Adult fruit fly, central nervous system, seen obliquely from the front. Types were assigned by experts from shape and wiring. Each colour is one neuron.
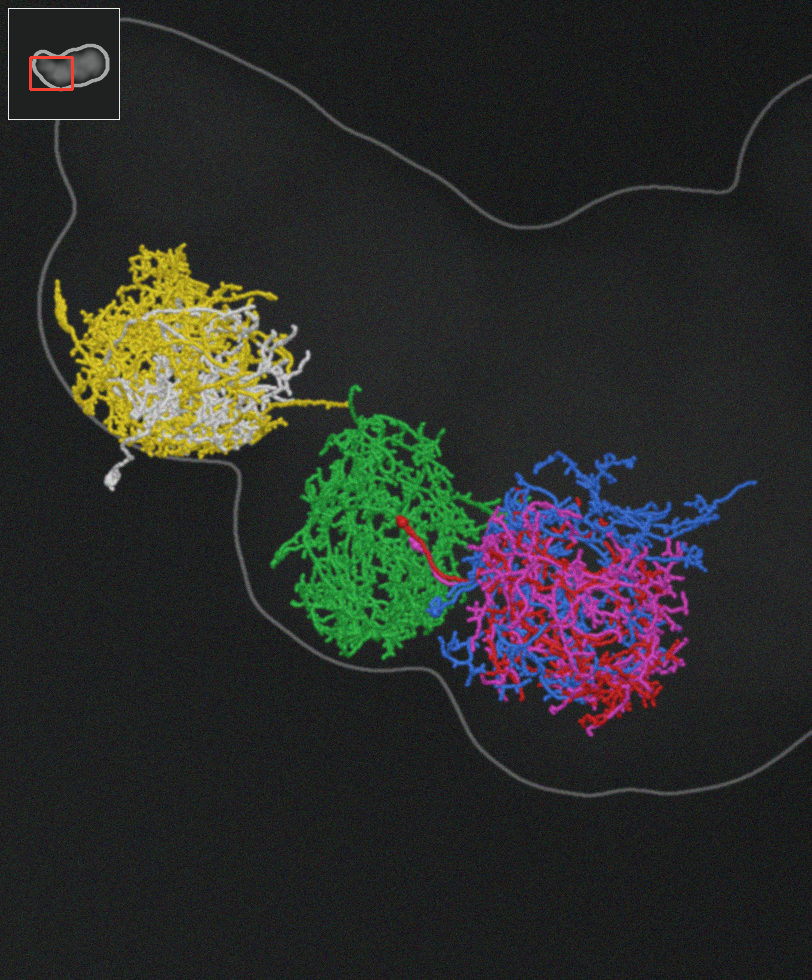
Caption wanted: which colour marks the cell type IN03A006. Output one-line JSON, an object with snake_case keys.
{"colour": "green"}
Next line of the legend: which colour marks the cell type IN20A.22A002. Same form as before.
{"colour": "blue"}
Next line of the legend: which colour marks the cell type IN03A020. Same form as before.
{"colour": "red"}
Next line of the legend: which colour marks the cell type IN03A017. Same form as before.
{"colour": "magenta"}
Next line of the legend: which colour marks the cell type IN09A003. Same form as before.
{"colour": "yellow"}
